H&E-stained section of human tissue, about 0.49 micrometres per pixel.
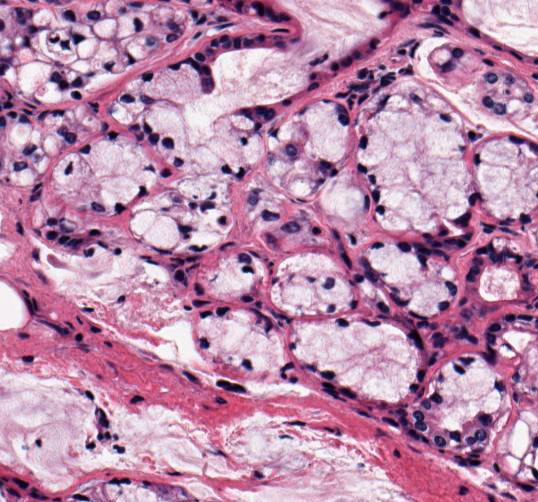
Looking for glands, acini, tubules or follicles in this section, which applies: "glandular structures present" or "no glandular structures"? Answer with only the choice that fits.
Glandular structures present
